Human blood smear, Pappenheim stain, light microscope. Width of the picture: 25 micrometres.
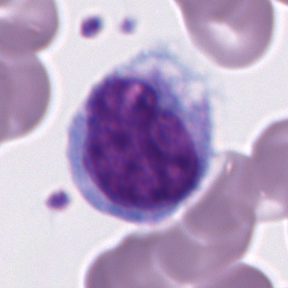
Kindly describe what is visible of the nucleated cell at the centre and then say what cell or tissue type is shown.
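See how the nucleus is oval in outline, with dark purple, blotchy chromatin, darker clumps sitting between lighter patches. The pale blue cytoplasm spreads widest at the upper right of the nucleus, and out there the cell's edge turns faint and ragged. It's a monocyte.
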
